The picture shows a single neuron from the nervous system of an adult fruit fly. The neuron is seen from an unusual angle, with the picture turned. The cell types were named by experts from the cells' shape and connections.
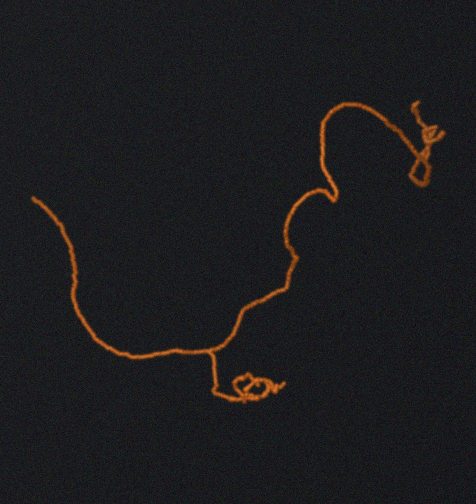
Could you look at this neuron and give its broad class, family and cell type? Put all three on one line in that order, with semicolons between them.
sensory neuron entering the brain; class olfactory; ORN_VA7l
